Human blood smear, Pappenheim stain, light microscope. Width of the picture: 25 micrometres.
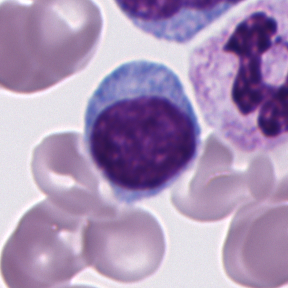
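Typical lymphocyte: a round nucleus, about 9 micrometres across and without any indentation, with dark purple, coarsely clumped chromatin. The cytoplasm, free of distinct granules, is wider above the nucleus than below it.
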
